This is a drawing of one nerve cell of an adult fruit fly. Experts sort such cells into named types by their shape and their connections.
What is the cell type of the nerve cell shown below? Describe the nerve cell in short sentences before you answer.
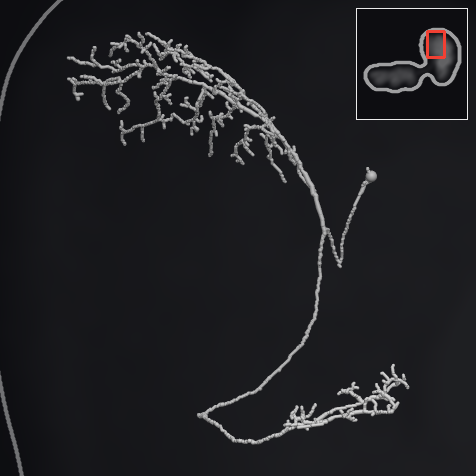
Dozens of branch ends can be seen. In this view it is about as wide as it is tall. This is a visual projection neuron. Its cell type is MeVP61.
